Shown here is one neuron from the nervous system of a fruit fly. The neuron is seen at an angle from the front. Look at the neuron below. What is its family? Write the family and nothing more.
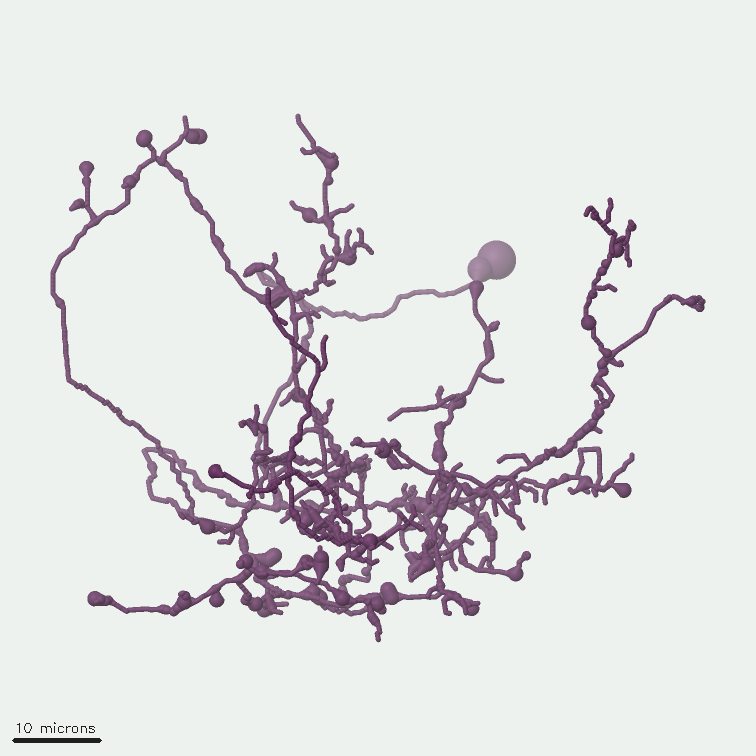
hemilineage 01B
